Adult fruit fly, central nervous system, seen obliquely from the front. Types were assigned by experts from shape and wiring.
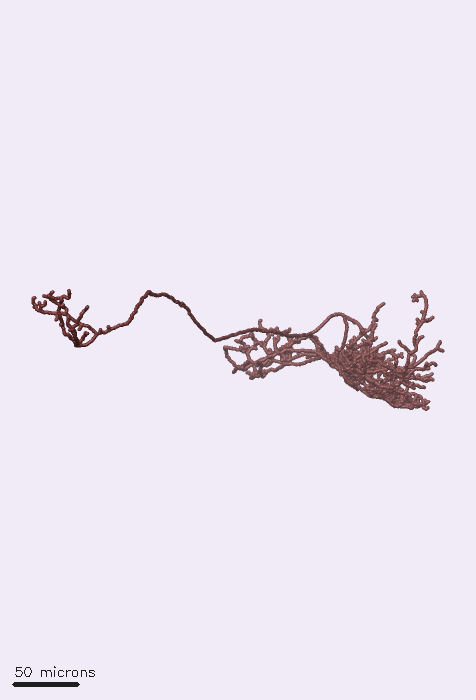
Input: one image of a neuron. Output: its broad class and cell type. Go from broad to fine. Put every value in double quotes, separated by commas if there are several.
"ascending neuron", "ANXXX026"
